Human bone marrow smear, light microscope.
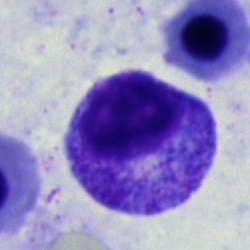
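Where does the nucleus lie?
Off-centre, in the upper part of the cell, with chromatin stained a dark purple.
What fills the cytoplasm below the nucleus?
Crowded purple granules, with a paler patch of cytoplasm just beneath the nucleus.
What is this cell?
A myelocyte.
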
